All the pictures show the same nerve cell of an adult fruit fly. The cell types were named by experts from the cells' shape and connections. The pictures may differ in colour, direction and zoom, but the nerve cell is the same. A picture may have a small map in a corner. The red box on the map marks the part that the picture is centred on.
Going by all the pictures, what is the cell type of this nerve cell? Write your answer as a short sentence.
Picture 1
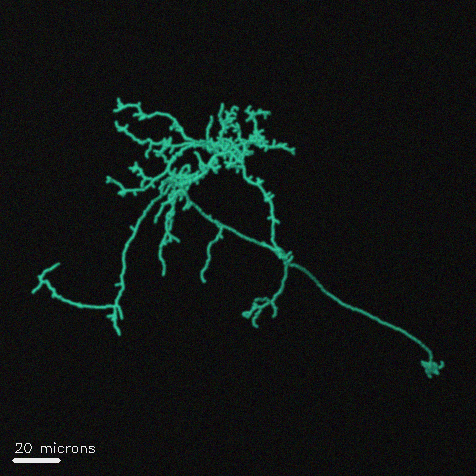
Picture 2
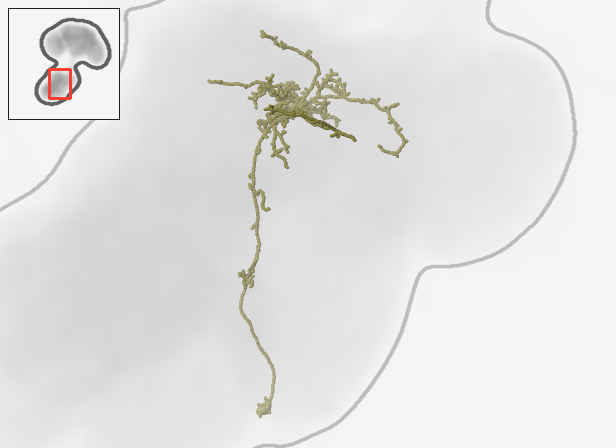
The cell type is vMS12_c.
